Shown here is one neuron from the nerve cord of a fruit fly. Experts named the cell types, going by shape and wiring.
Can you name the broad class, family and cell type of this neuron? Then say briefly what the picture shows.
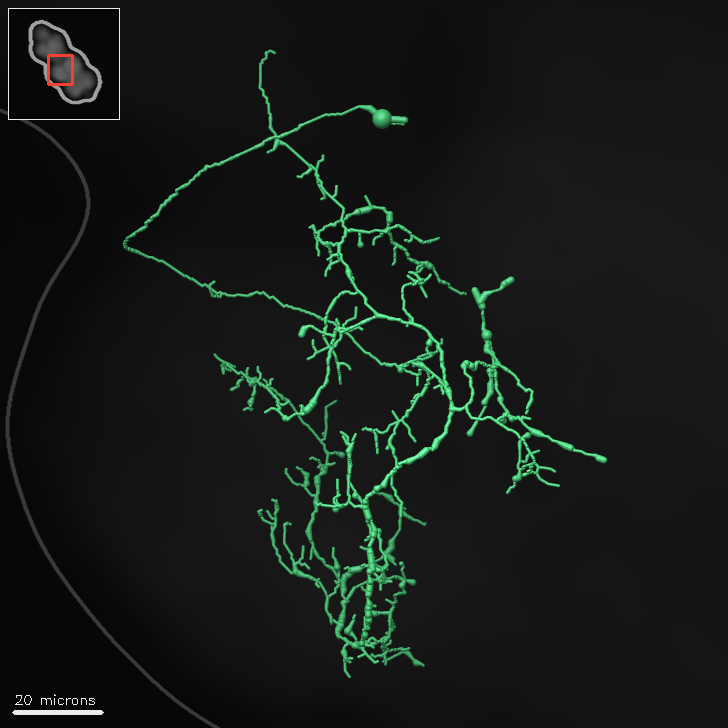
This is a nerve-cord intrinsic neuron. The family is hemilineage 11B. The cell type is IN11B015. From top to bottom in the picture it spans about 140 microns. As drawn here it is taller than it is wide.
